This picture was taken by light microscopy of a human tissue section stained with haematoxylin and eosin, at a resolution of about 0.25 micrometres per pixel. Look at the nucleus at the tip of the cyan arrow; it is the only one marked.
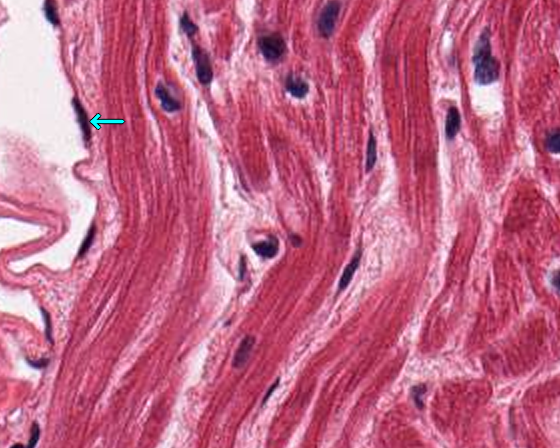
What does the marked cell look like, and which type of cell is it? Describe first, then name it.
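The nucleus is elongated and flattened, with its long axis running parallel to the surface it lies on. The nucleus stains dark and evenly throughout, and no internal detail can be made out. Little or no cytoplasm can be made out around the nucleus; at most a thin pink line continues along the surface. The cell sits right at the edge of an open, pale lumen, resting on a thin layer of loose pale-pink tissue that separates it from the bundles of muscle fibres. The marked nucleus belongs to an endothelial cell.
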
